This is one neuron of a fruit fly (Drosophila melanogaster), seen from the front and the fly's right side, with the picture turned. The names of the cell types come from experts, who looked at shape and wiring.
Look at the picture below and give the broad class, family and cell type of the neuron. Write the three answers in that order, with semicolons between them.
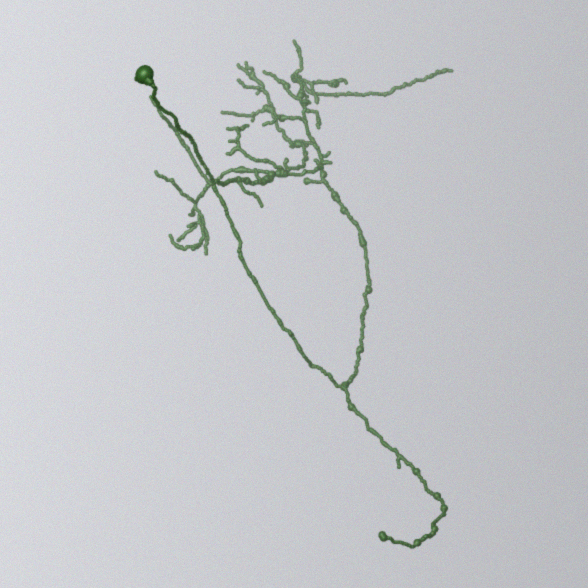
central-brain intrinsic neuron; hemilineage SMPad2; CB1353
